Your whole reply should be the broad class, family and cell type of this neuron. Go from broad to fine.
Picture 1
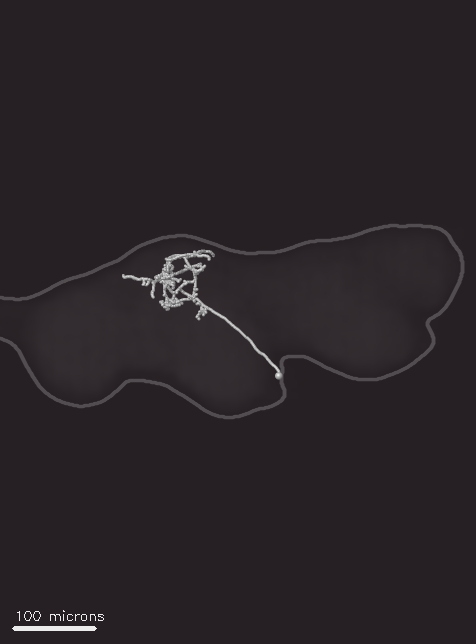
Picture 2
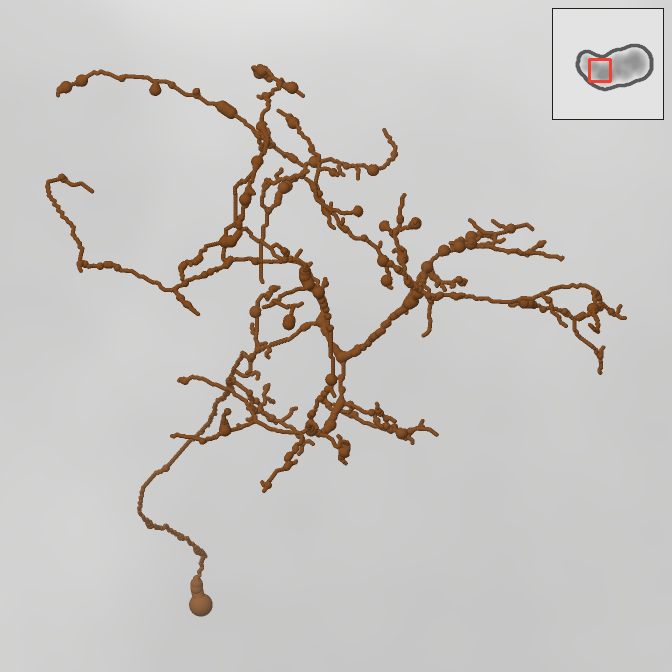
nerve-cord intrinsic neuron; hemilineage 12A; IN12A059_a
